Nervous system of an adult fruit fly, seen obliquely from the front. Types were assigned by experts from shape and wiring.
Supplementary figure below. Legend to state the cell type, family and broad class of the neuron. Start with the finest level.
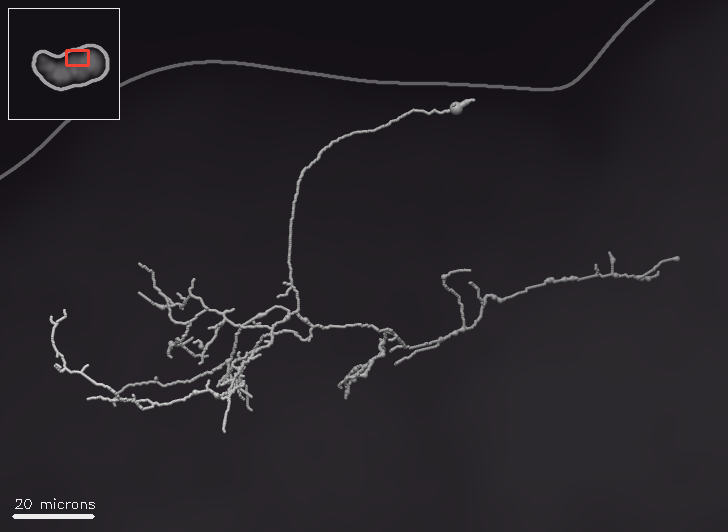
CB3187; hemilineage SMPp&v1_posterior; central-brain intrinsic neuron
